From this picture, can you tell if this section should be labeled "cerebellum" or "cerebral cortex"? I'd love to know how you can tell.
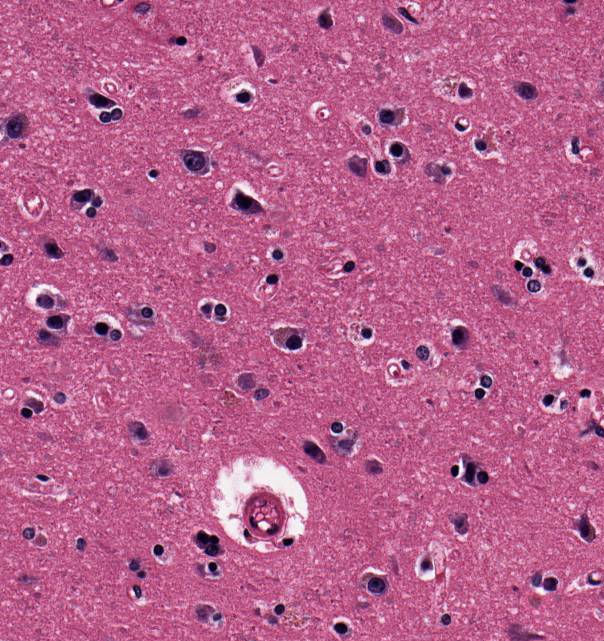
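This section is cerebral cortex. The whole field is a finely granular pink matrix with cells scattered through it, not arranged in units. Most cells are small, with round, dark, evenly stained nuclei and little visible cytoplasm. Small dark nuclei often lie in tight groups of two to four against a larger cell body. Clear empty halos around many cells and the vessel are shrinkage artefact from processing.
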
